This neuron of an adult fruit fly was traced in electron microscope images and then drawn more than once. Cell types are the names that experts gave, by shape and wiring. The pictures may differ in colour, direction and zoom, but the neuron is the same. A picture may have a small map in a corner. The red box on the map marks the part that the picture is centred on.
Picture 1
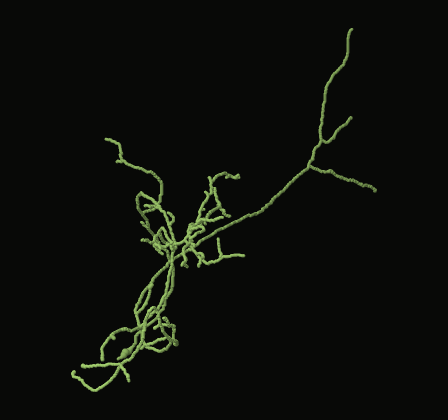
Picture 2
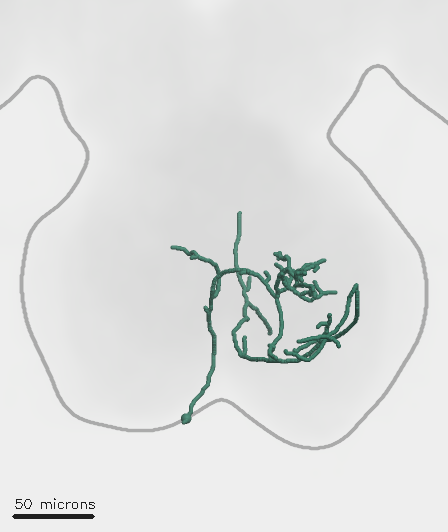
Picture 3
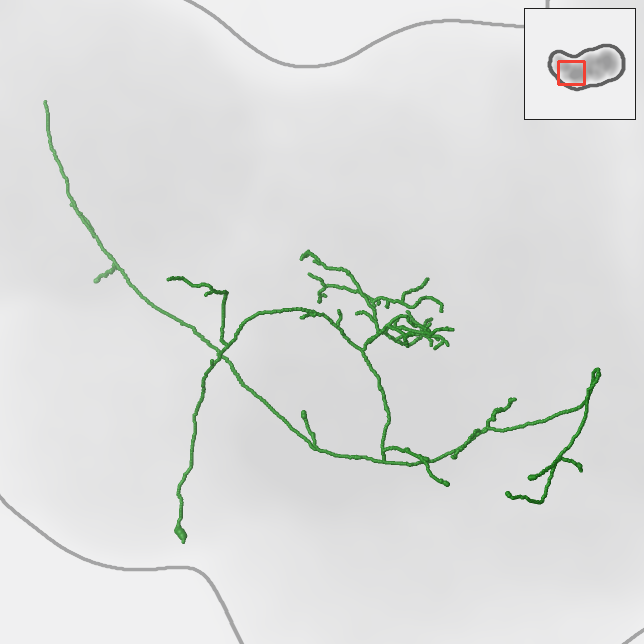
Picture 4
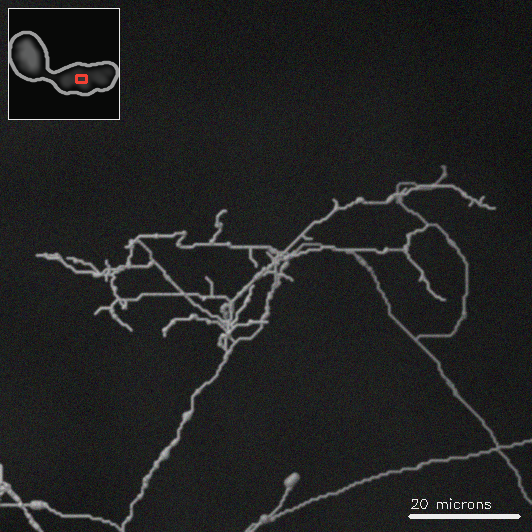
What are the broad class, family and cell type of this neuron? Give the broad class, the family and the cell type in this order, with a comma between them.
nerve-cord intrinsic neuron, hemilineage 12B, IN12B079_c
